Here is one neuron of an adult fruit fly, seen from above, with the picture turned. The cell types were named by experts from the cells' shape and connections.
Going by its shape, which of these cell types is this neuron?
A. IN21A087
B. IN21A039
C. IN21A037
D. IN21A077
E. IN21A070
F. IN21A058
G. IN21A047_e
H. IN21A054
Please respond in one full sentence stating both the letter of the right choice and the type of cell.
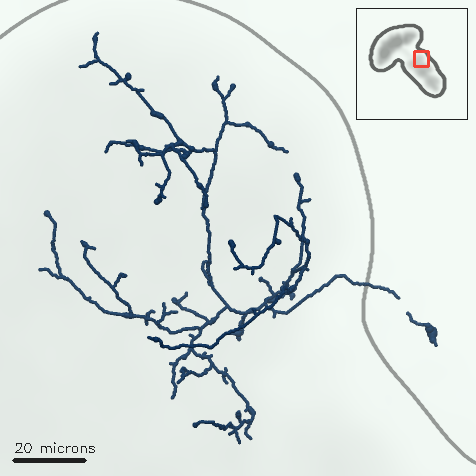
The neuron is sorted into cell type IN21A070, option E.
